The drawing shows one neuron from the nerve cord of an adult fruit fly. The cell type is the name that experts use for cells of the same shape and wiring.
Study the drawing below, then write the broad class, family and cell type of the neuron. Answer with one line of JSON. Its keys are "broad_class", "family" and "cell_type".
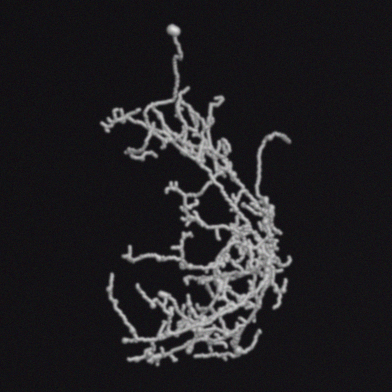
{"broad_class": "nerve-cord intrinsic neuron", "family": "hemilineage 08A", "cell_type": "IN08A030"}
